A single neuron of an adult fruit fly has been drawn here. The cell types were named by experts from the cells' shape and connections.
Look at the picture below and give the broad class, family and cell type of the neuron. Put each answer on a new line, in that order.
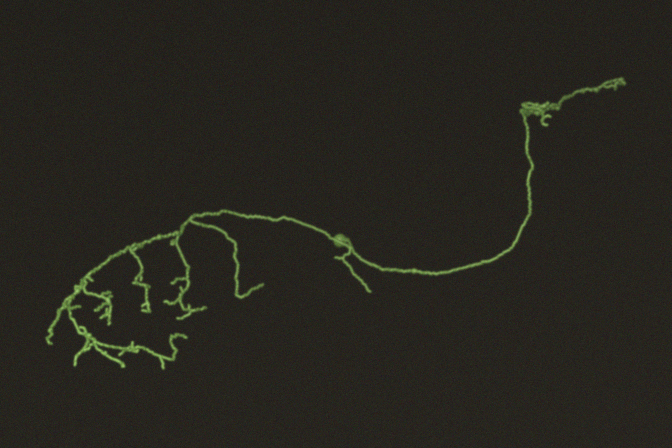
visual projection neuron
MeVP
MeVP15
